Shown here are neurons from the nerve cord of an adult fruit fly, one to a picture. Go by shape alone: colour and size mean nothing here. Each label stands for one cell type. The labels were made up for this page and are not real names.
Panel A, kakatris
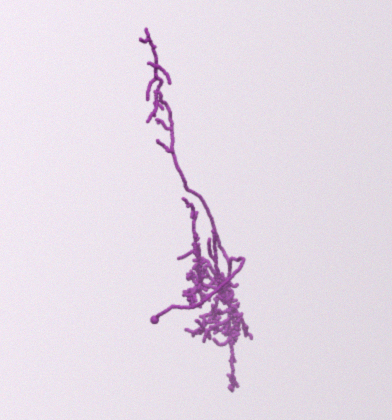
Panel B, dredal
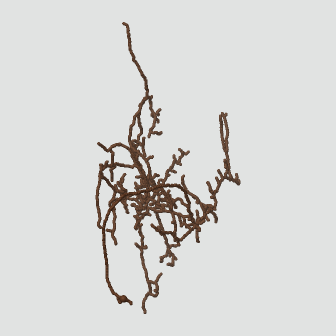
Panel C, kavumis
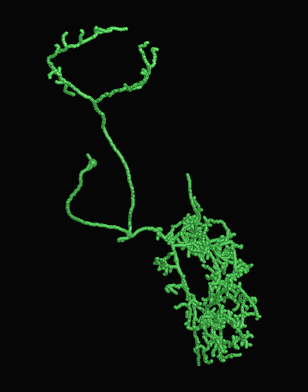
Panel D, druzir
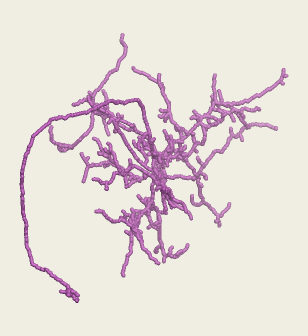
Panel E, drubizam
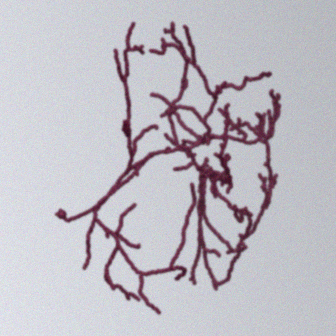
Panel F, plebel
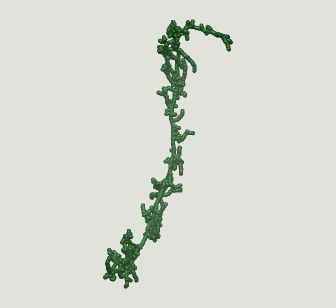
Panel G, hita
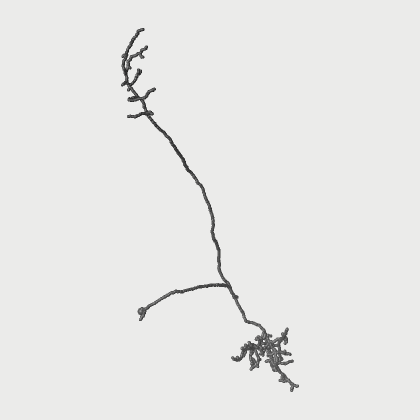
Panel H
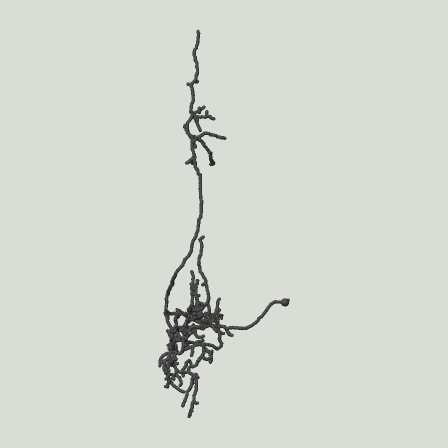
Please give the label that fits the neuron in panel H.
kakatris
